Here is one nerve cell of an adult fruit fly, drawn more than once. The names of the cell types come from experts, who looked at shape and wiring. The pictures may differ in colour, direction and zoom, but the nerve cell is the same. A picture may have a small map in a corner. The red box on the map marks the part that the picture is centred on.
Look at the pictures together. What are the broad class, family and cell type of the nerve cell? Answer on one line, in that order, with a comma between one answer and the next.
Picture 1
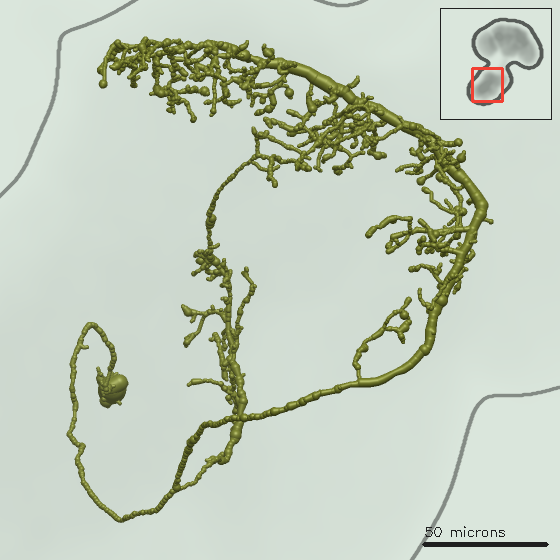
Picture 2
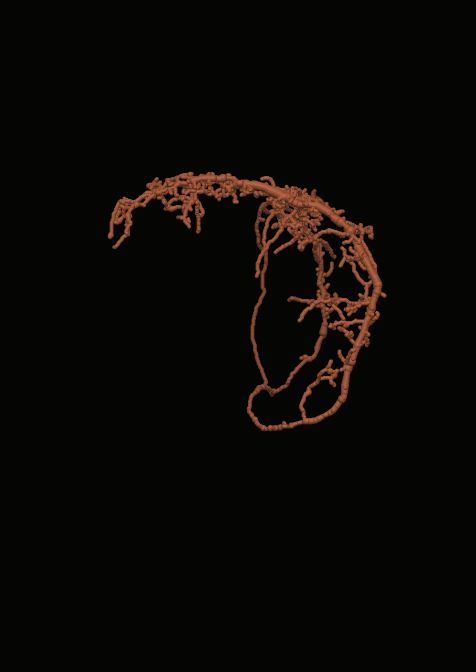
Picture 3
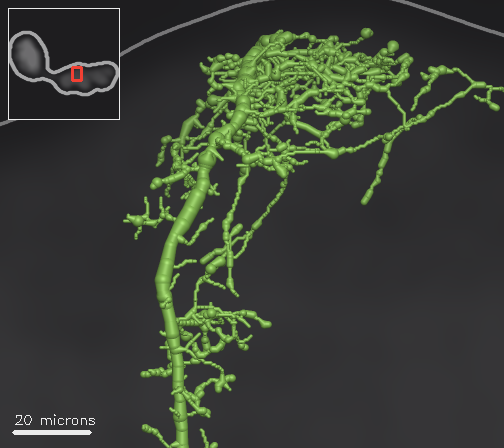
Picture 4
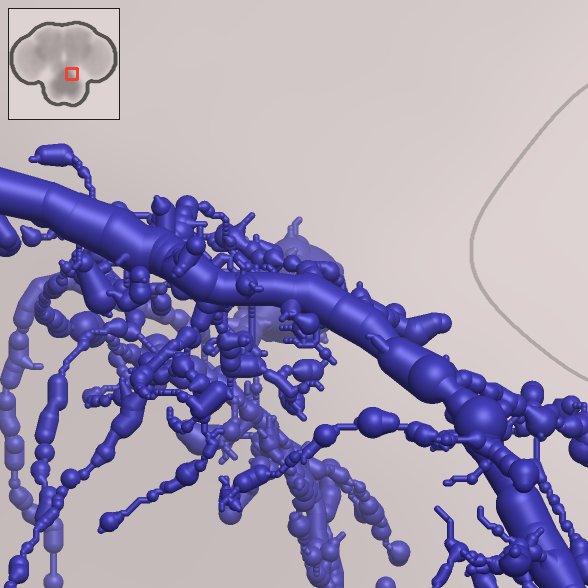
nerve-cord intrinsic neuron, hemilineage 17B, IN17B001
